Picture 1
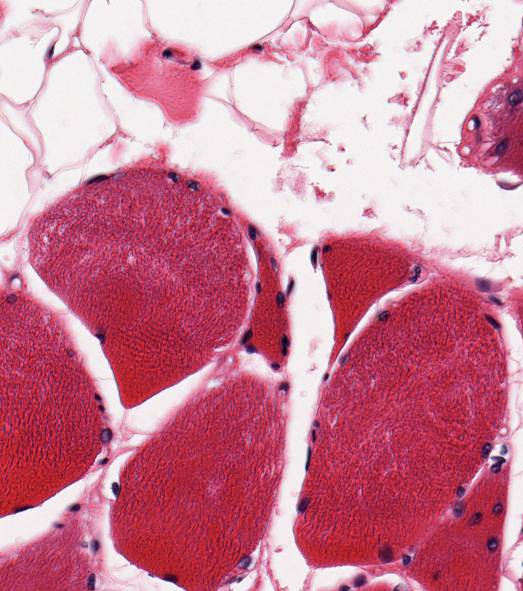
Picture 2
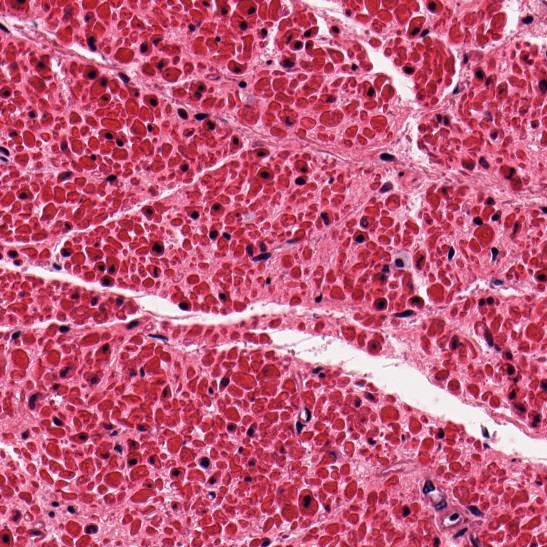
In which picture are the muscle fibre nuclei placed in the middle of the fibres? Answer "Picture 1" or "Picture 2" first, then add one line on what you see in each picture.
Picture 2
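In picture 1: Dark, flattened nuclei lie at the edges of the muscle fibres rather than in their centres.
In picture 2: Small dark nuclei lie centrally within many of the fibre profiles.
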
